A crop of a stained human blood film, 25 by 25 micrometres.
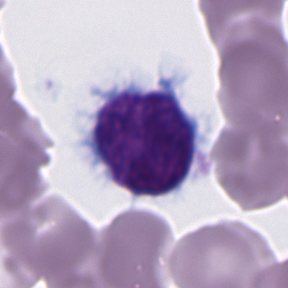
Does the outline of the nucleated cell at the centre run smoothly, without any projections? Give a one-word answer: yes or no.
No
